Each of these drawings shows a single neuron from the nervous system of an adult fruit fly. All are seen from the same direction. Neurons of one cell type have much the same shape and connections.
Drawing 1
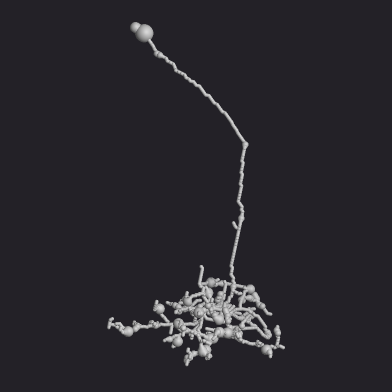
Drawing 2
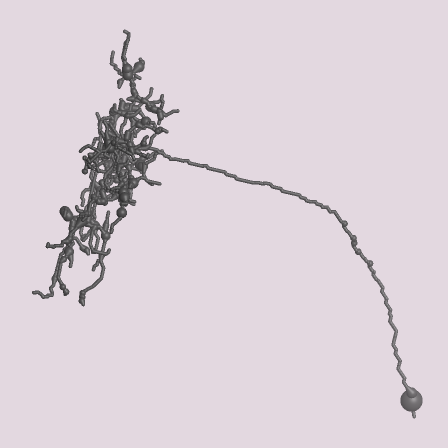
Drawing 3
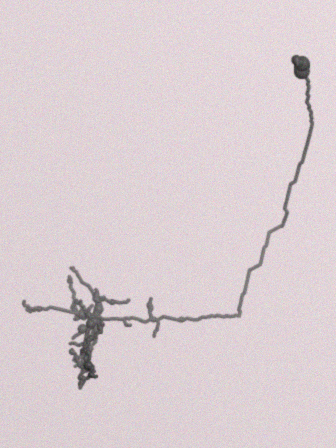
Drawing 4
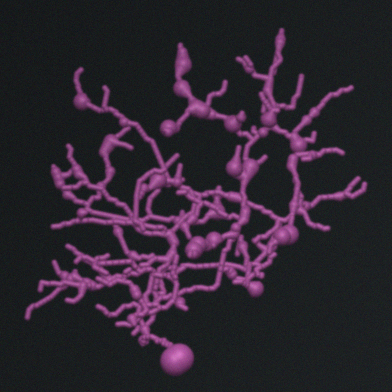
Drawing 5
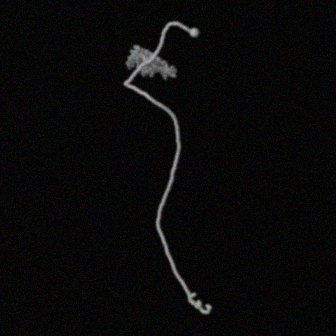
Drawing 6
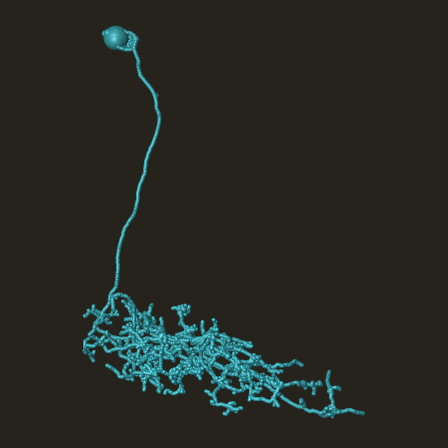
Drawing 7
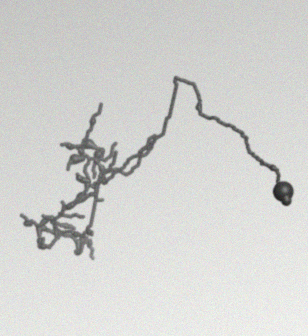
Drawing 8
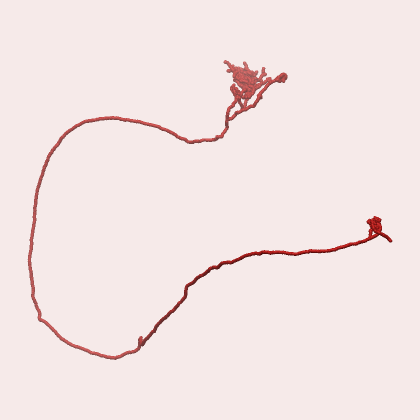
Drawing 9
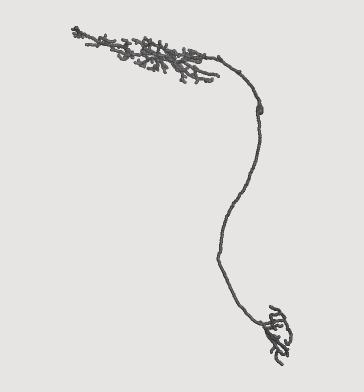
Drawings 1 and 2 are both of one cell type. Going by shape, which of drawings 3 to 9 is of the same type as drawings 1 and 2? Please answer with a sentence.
Drawing 4 is of the same cell type.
